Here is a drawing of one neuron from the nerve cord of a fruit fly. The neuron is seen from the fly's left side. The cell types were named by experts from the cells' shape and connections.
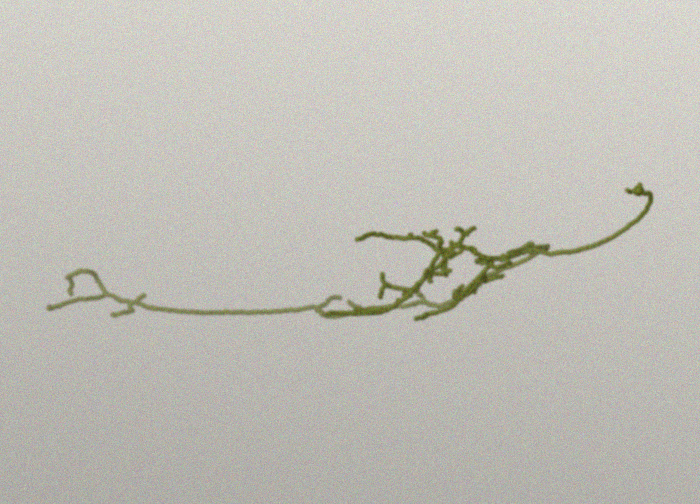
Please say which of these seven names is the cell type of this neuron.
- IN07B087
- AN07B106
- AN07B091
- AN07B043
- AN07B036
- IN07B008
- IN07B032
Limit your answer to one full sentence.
Belonging to the cell type IN07B087 is this neuron.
